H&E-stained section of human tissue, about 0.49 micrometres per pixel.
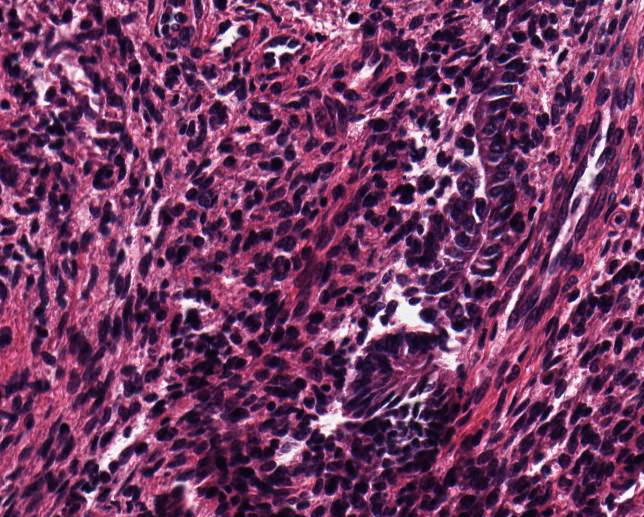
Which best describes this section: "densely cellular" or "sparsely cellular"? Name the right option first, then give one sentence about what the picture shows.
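Densely cellular. The whole field is a dense sheet of crowded cells with no glands or tubules.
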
